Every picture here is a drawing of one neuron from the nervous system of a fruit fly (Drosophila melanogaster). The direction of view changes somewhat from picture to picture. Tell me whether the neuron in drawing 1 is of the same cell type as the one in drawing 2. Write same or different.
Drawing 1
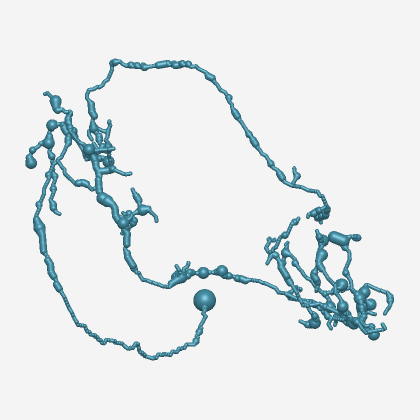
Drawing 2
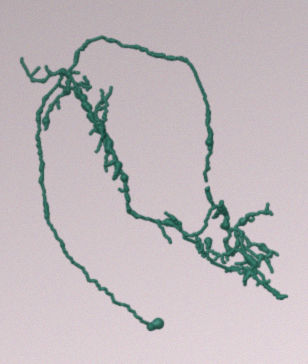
same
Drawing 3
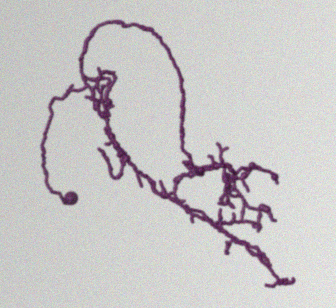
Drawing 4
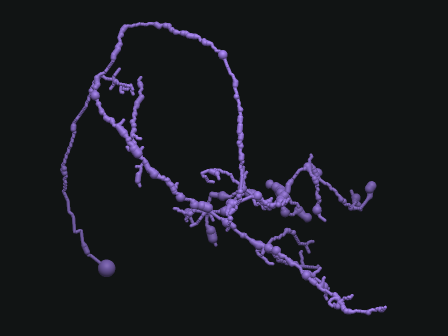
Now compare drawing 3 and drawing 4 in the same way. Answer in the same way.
same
